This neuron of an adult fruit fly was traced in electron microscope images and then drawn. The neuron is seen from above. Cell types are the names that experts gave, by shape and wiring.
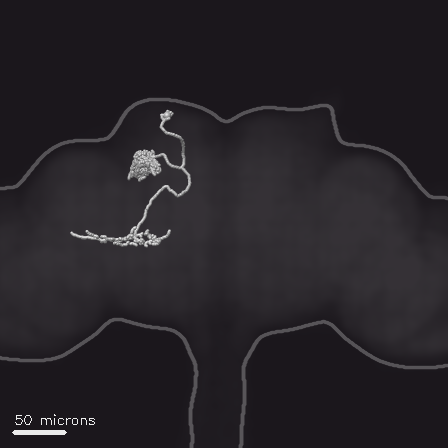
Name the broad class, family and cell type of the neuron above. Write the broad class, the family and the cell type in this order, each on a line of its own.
central-brain intrinsic neuron
MBON
MBON07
